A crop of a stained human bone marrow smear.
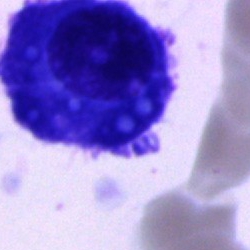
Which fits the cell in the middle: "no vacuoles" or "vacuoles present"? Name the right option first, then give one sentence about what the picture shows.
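Vacuoles present. Many small, round, pale vacuoles are scattered through the cytoplasm.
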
